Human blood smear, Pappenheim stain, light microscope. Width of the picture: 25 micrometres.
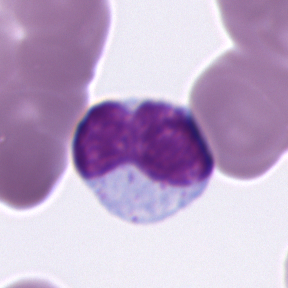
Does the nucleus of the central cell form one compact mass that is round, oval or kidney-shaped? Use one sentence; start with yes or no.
No, this cell's nucleus is lobed instead of forming a single mass.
